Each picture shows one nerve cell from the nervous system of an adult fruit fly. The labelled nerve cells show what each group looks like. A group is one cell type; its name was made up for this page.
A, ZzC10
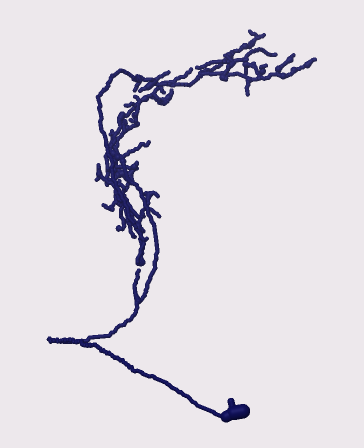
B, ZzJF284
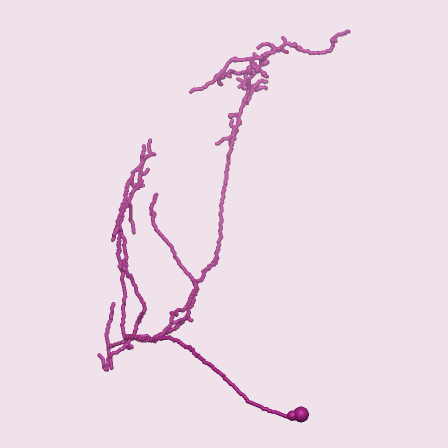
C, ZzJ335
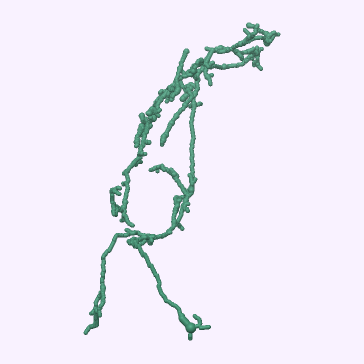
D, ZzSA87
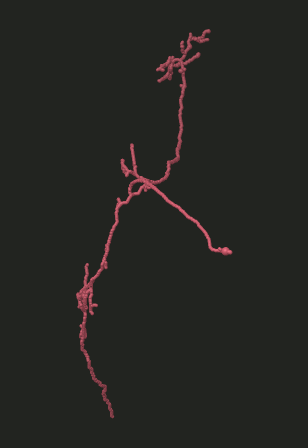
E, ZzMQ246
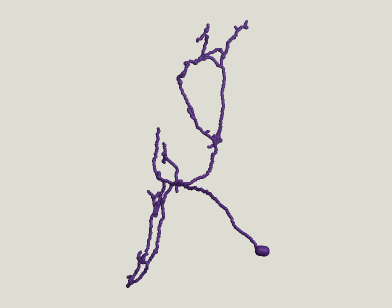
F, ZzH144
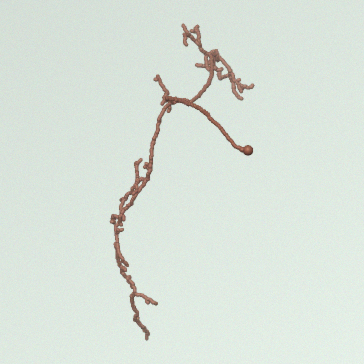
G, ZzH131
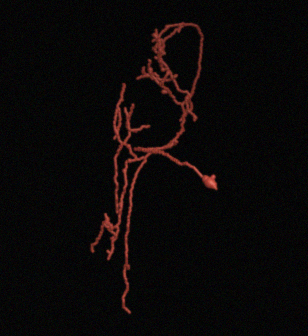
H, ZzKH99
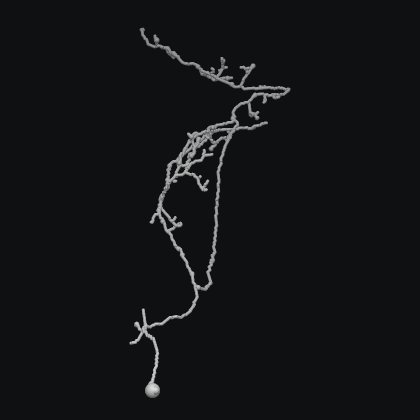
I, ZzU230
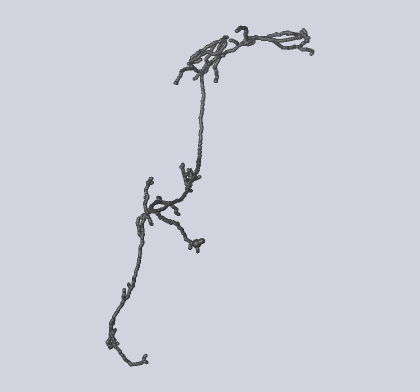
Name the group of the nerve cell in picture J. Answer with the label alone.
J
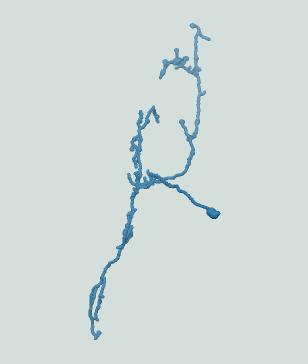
ZzMQ246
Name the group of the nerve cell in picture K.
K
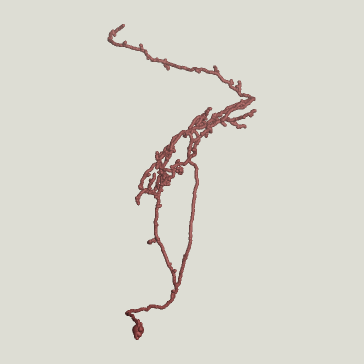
ZzKH99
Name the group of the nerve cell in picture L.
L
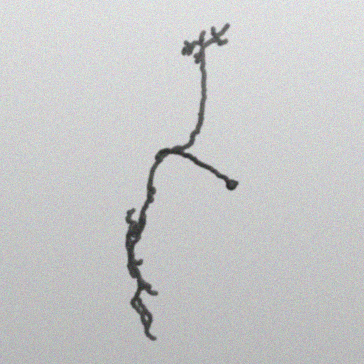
ZzSA87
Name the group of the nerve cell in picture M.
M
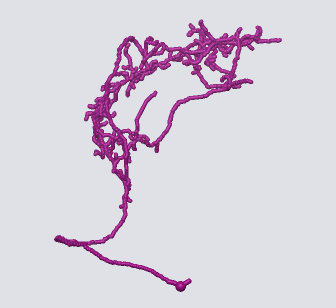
ZzC10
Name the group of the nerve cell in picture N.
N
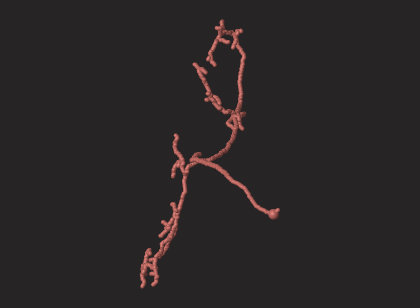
ZzMQ246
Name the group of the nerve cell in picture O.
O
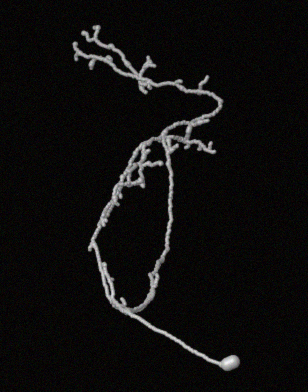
ZzKH99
